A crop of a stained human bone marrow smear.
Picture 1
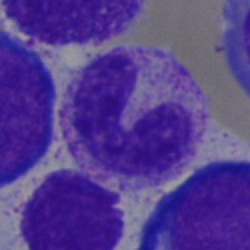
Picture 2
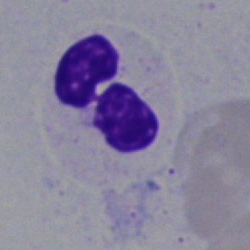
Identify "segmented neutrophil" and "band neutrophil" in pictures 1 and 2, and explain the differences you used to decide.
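Identification: the band neutrophil is in picture 1, the segmented neutrophil in picture 2. Nuclear shape in picture 1: a horseshoe with a deep notch that opens toward the top of the cell.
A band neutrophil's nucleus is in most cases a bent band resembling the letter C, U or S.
Chromatin: dark purple and coarsely clumped in the band neutrophil, dense and dark purple in the segmented neutrophil.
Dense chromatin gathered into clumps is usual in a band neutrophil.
Nucleolus: none visible in the band neutrophil. Cytoplasm: pale lilac-grey rather than blue in the band neutrophil, abundant and very pale grey-lavender in the segmented neutrophil. Outline: roughly round with a smooth edge in the band neutrophil, rounded and faint against the background in the segmented neutrophil. Neighbour: a large pale grey rounded body lies against the lower right of the segmented neutrophil.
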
